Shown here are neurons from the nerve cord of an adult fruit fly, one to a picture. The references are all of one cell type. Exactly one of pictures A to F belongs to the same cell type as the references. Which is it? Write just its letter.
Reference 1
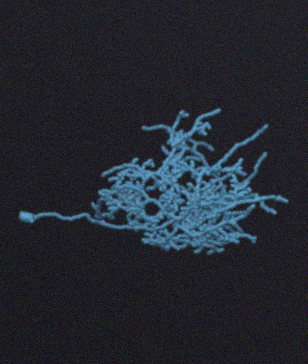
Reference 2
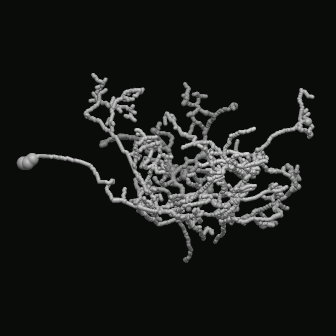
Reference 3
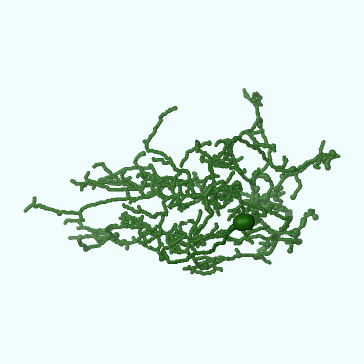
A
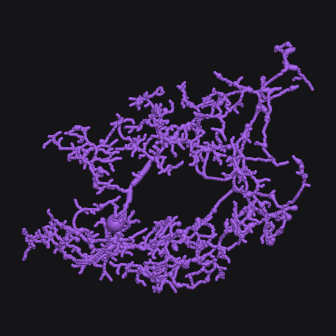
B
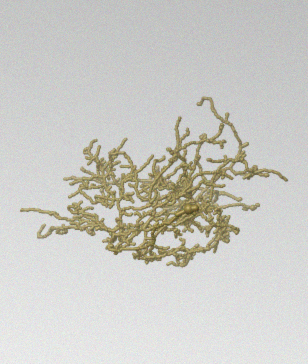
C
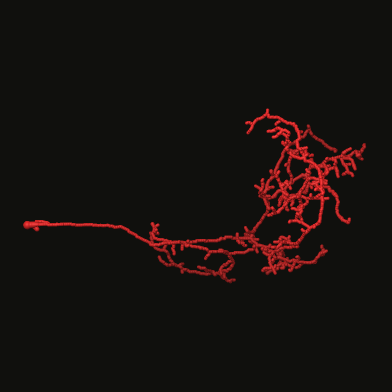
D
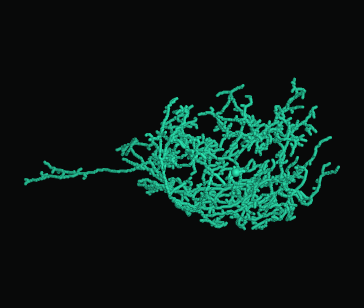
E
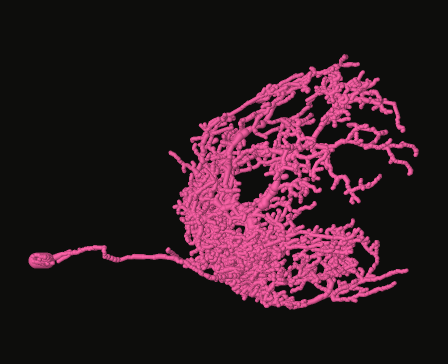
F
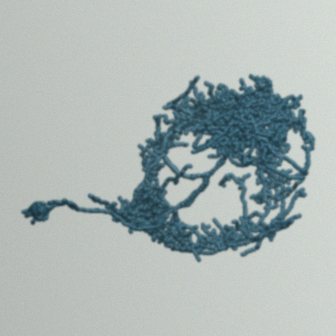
B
